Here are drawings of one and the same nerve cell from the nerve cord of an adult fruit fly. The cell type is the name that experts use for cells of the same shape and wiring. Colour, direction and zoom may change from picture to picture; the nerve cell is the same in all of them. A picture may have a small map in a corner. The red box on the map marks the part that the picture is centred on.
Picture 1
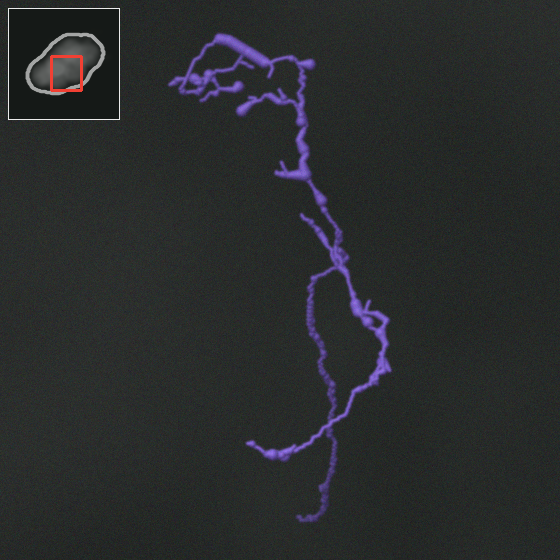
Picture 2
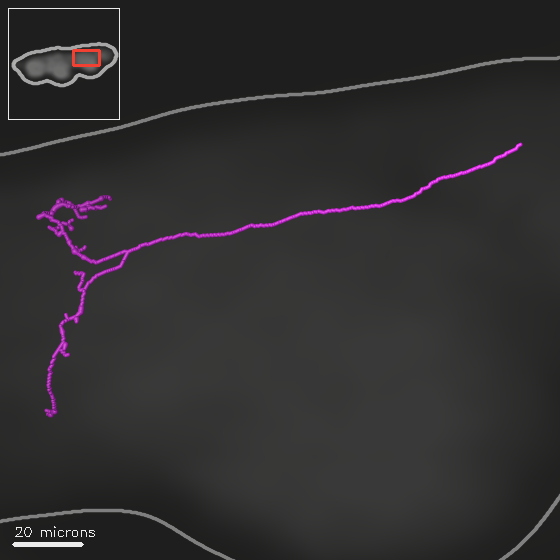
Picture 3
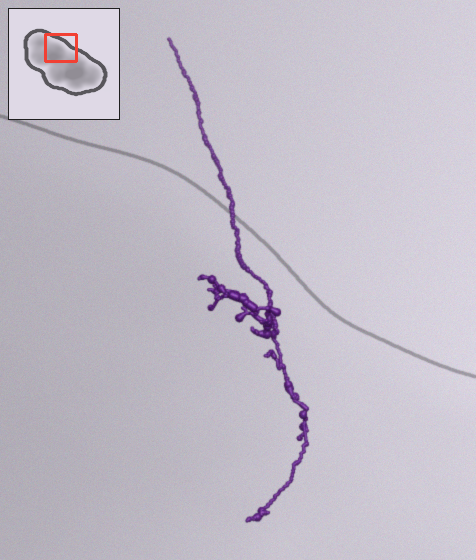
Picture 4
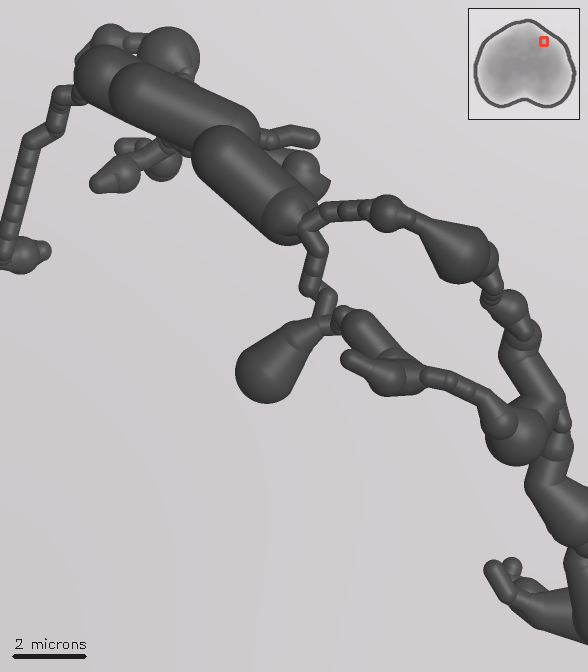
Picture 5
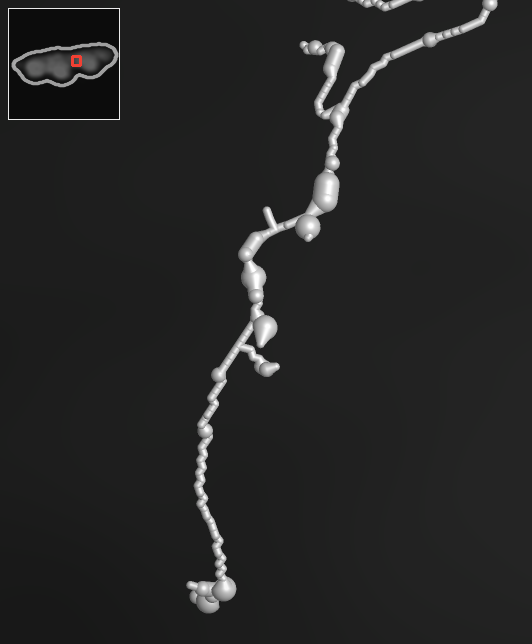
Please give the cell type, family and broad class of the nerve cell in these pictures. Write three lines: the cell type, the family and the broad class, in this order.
SNta03
class mechanosensory tactile
sensory neuron entering the nerve cord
